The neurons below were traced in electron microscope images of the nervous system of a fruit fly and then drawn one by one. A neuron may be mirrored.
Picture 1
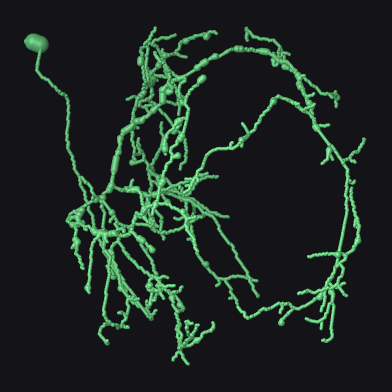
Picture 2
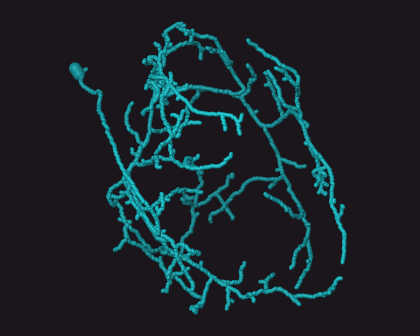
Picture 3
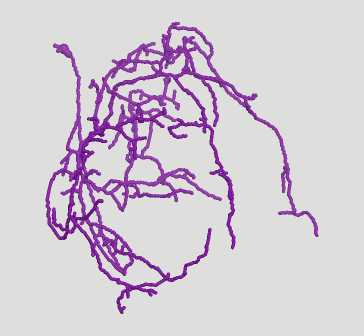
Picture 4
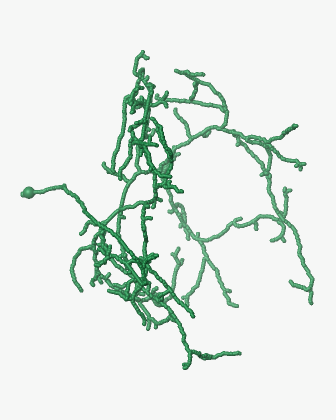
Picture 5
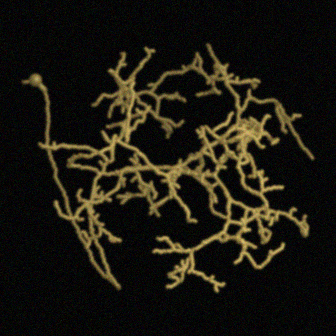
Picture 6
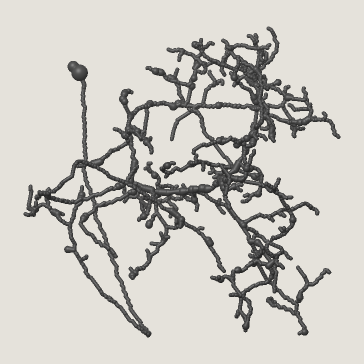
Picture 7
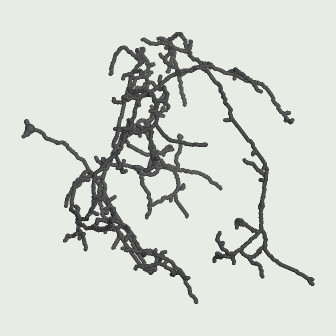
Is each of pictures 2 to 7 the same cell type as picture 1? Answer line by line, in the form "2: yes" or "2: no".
2: yes
3: yes
4: yes
5: no
6: no
7: yes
